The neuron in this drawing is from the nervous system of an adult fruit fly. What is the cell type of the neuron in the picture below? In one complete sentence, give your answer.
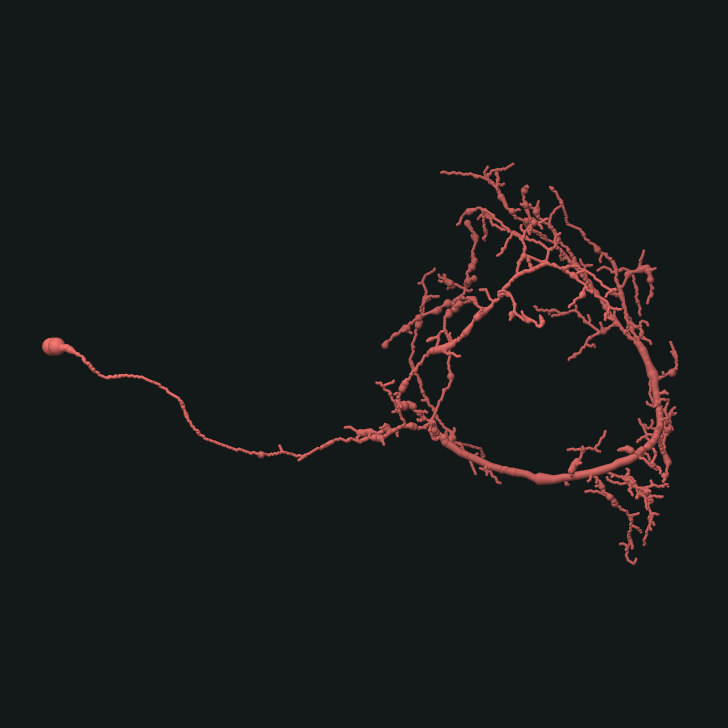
On the level of cell type, this neuron is IN06B061.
